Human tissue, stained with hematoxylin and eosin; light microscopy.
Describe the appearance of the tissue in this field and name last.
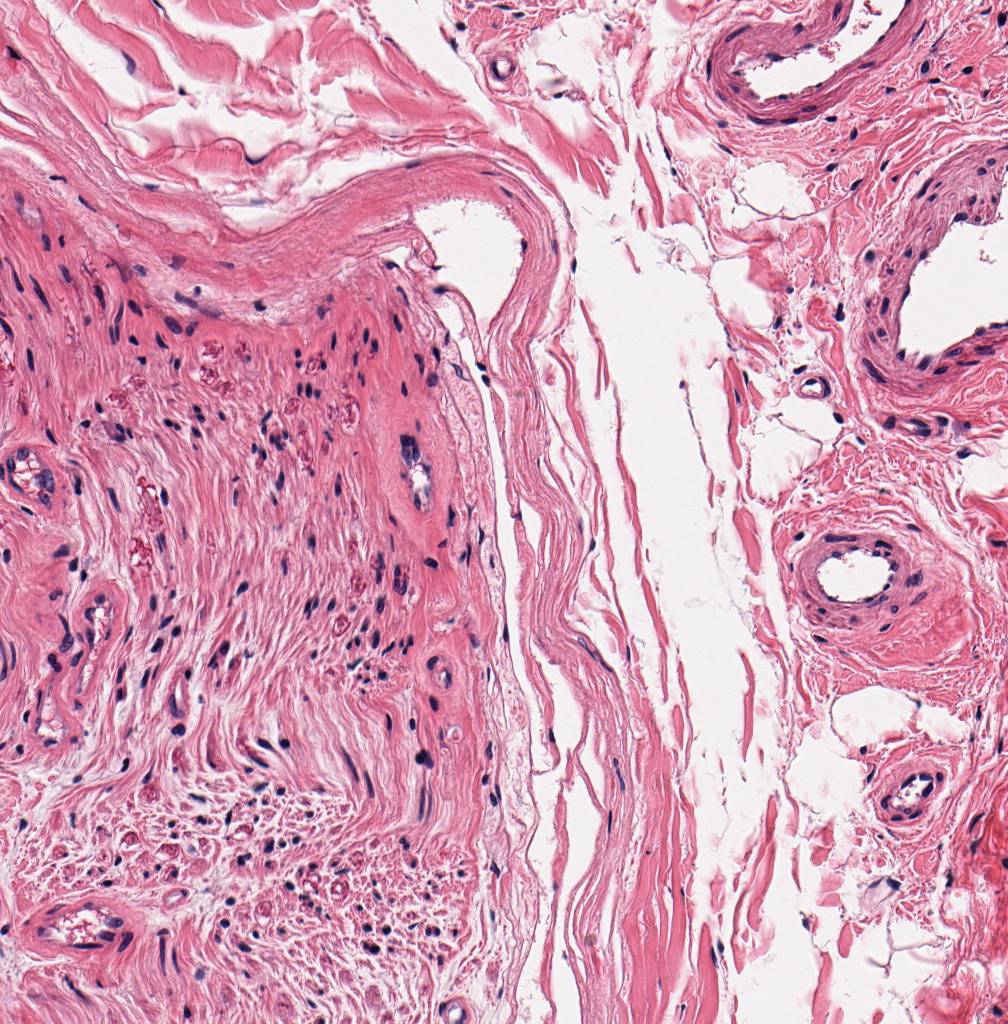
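The left half is dense and cellular, with wavy eosinophilic fibres and many dark, elongated, spindle-shaped nuclei among them. Notice that in the lower left the fibres are cut across and show as small round pink profiles. A central vertical strip holds loose pink fibre strands, widely separated by clear spaces. On the right lies looser tissue with vessels. This is tibial nerve.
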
